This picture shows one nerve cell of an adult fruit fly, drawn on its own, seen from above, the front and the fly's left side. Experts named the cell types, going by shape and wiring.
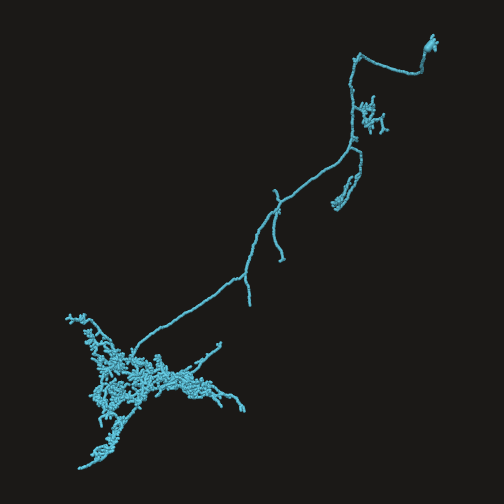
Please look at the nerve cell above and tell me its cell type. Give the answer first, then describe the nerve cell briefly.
It is of cell type INXXX252. Its broad class is nerve-cord intrinsic neuron. The cell body can be seen at the upper right of the picture. Dozens of branch ends can be seen.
